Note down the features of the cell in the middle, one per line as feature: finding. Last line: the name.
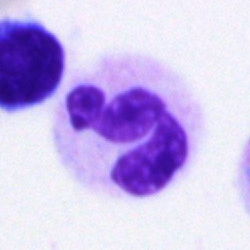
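Nucleus: three lobes joined by narrowed connections
Chromatin: dark purple, coarsely clumped
Cytoplasm: abundant, pale pinkish-lilac
Granulation: only faint and fine
Name: segmented neutrophil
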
